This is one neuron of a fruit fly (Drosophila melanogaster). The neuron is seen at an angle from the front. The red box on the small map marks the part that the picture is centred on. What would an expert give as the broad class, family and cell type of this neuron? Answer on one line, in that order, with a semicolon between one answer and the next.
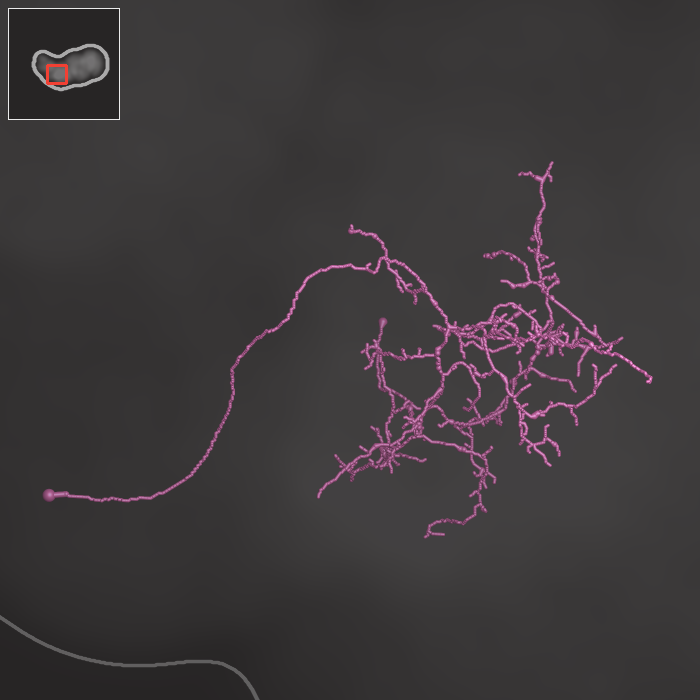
nerve-cord intrinsic neuron; hemilineage 12B; IN12B053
